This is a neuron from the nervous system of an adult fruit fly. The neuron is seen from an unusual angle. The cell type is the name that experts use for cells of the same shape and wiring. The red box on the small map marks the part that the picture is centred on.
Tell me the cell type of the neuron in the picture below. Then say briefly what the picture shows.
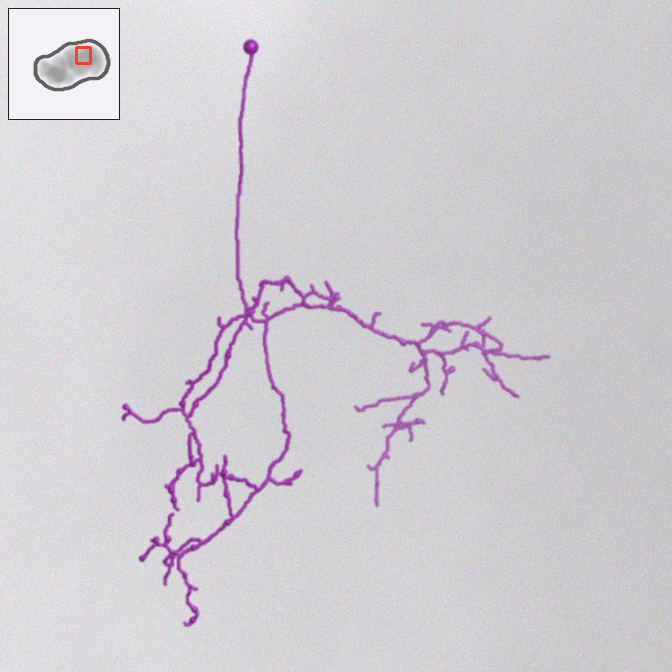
Its cell type is CB1330. This is a central-brain intrinsic neuron. The picture shows dozens of branch ends. In this view it is taller than it is wide.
